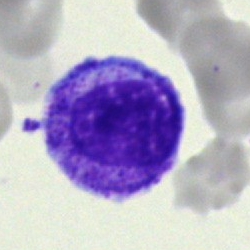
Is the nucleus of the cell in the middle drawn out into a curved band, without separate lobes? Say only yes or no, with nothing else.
No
